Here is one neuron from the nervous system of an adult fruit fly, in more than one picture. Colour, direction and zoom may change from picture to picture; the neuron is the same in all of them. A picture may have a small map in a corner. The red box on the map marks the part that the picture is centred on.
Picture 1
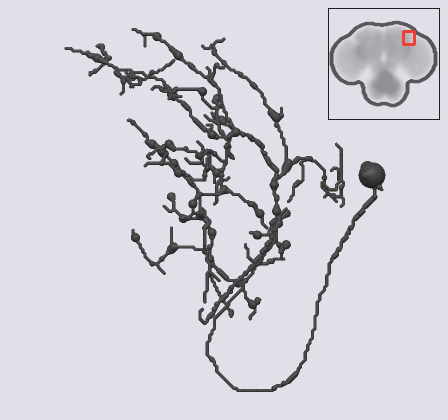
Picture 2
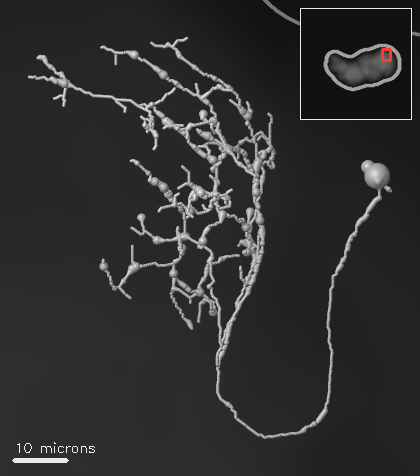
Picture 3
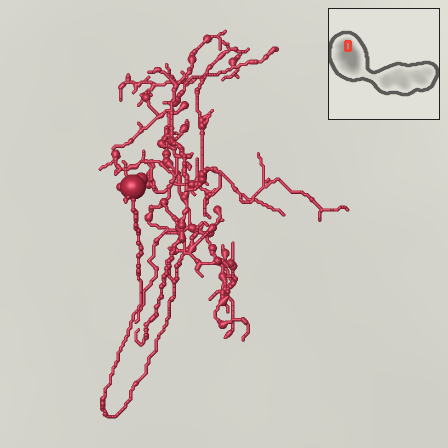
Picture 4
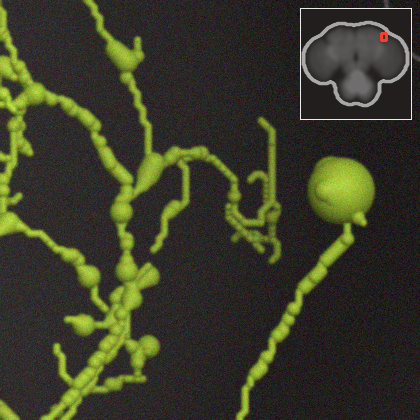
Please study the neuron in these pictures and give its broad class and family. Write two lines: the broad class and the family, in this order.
central-brain intrinsic neuron
hemilineage VLPl4_dorsal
